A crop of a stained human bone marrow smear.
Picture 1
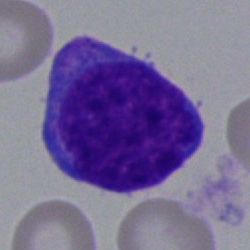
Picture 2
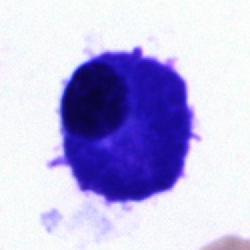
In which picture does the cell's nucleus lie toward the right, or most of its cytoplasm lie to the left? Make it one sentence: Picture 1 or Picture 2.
The nucleus is placed toward the right side in the cell of picture 1.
